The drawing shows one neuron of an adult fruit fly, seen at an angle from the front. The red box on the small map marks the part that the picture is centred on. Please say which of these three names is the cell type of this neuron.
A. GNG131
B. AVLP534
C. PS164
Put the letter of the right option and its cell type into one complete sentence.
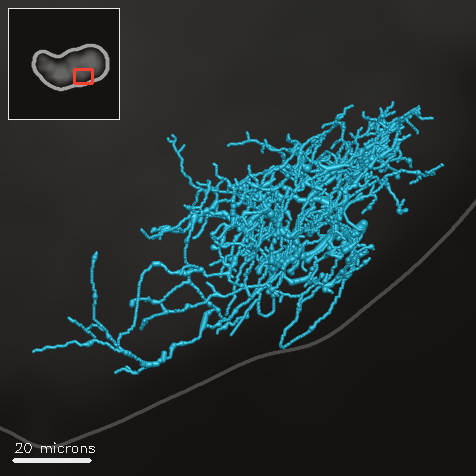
The neuron is identified as GNG131, the cell type in option A.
